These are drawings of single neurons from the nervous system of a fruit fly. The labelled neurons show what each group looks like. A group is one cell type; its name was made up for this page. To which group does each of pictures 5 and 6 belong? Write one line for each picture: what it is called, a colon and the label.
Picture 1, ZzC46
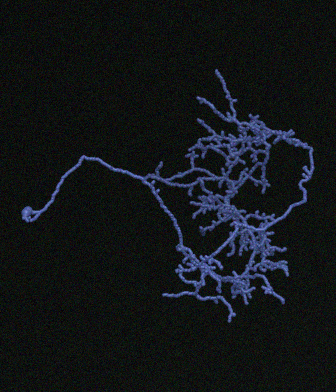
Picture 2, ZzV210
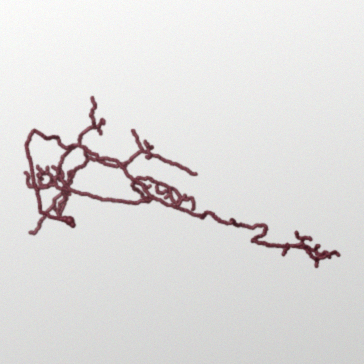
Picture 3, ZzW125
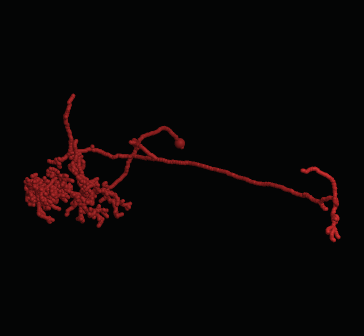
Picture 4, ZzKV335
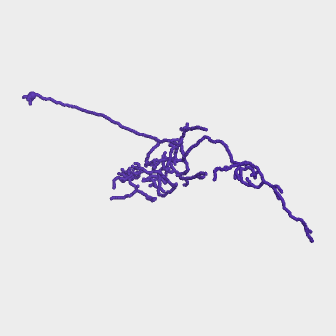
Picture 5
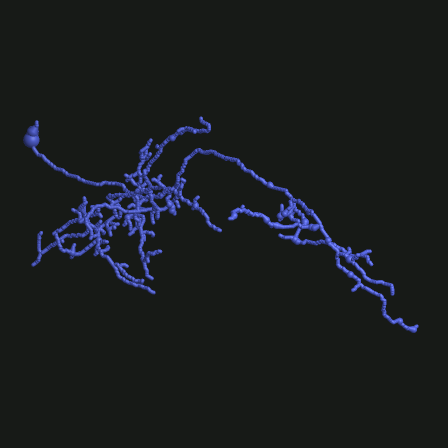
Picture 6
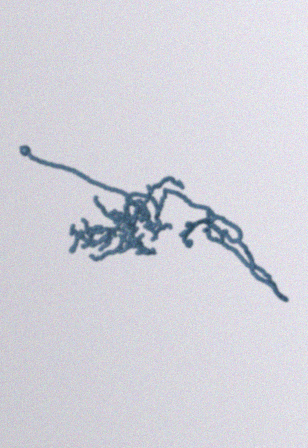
5: ZzKV335
6: ZzKV335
